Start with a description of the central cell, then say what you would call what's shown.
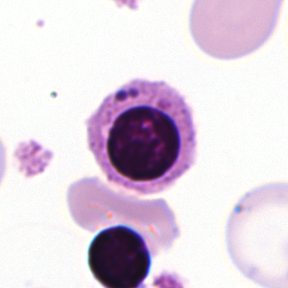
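Look first at the outline: it is round, though the edge is slightly ragged. The cytoplasm is a pale pinkish-lilac. Near the top of the cell, a few dark purple granules sit in that cytoplasm, and everywhere else it has a fine granular texture. This cell is a normoblast.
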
